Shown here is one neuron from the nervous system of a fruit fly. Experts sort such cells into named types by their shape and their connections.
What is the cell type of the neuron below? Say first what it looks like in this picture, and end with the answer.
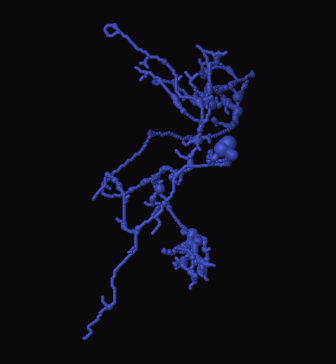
The picture shows dozens of branch ends. In this view it is taller than it is wide. Its broad class is central-brain intrinsic neuron. It is of cell type PAM13.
